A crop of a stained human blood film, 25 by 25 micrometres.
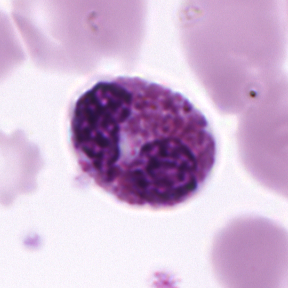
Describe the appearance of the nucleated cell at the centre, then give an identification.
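Working through the cell: the nucleus is split into two separate lobes, one on the left and one on the lower right. Between them, in the centre of the cell, lies a small pale clear zone. The pinkish-purple cytoplasm takes up much of the cell, especially at the top and right, and granules are spread throughout it. The cell is an eosinophil.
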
